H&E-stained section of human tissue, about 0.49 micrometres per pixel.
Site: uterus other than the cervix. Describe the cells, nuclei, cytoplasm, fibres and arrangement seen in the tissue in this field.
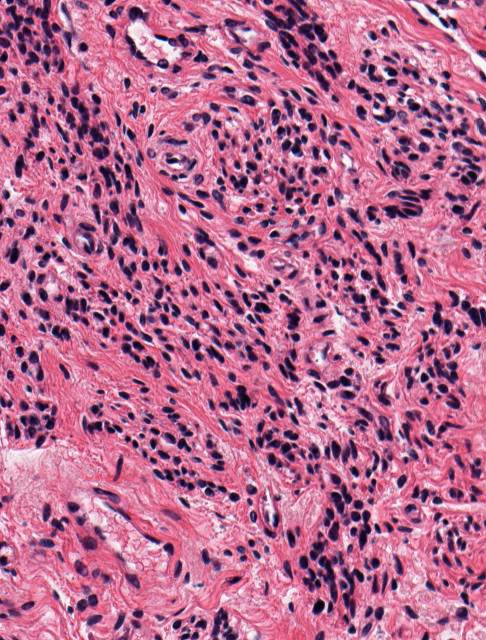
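Cell density is greatest at the centre of the field and falls away toward the lower left corner. Most nuclei are dark and spindle-shaped, ranging from elongated to oval. Cytoplasm is scant, and cell borders are indistinct. Pink collagen bundles lie between the cells across the whole field.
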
